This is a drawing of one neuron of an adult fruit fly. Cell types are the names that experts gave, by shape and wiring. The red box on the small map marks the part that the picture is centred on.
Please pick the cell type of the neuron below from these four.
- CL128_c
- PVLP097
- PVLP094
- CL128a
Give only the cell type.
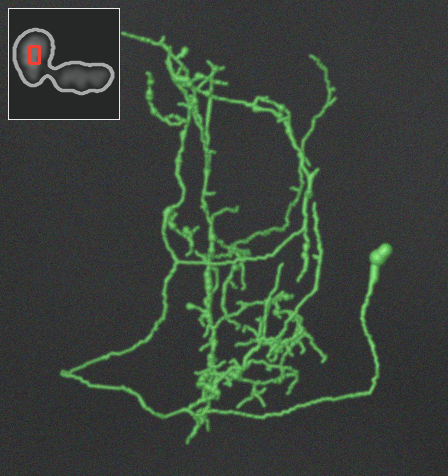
CL128_c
